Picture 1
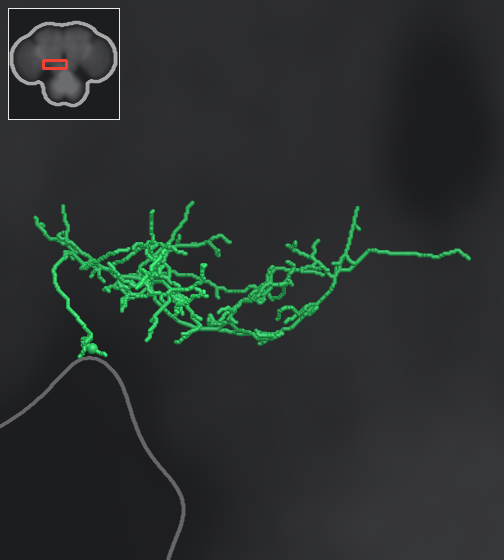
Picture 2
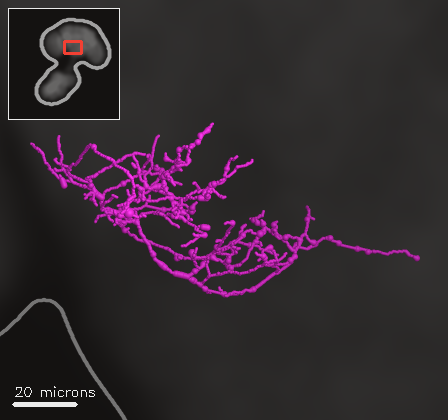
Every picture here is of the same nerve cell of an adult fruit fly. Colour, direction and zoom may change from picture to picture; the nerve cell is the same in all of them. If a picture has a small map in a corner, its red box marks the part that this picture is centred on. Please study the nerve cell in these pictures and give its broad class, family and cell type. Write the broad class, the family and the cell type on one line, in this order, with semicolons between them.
central-brain intrinsic neuron; hemilineage WEDa1; CB1942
